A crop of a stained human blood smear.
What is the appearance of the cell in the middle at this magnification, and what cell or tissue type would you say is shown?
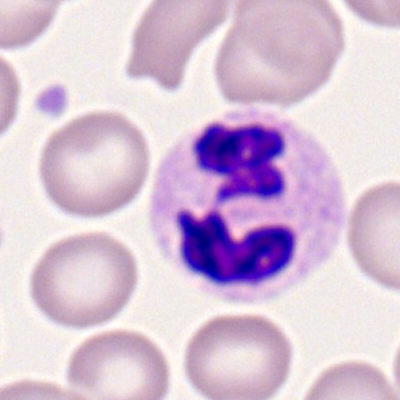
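The nucleus is split into separate lobes, and a clear pale gap runs between its upper and lower parts. Its chromatin is dense, dark purple and clumped. Plentiful cytoplasm surrounds it, pale pinkish-lilac in tone and holding fine, faint lilac granules. This cell is a segmented neutrophil.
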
